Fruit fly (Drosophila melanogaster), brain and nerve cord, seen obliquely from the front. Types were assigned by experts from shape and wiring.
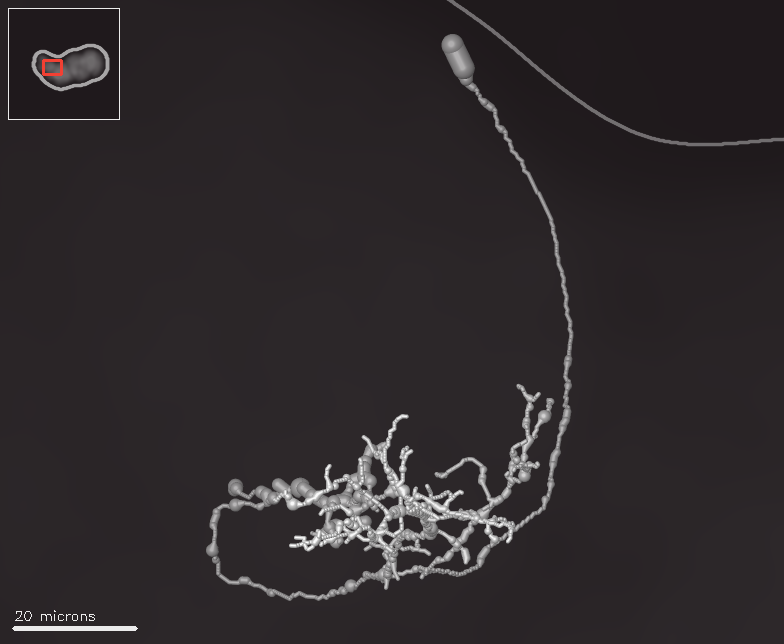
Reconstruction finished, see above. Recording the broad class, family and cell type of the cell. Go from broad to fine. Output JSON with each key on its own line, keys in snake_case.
{
 "broad_class": "nerve-cord intrinsic neuron",
 "family": "hemilineage 09A",
 "cell_type": "IN09A054"
}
